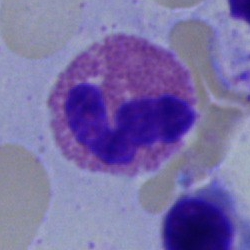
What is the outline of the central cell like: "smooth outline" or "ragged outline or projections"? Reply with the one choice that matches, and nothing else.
Smooth outline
